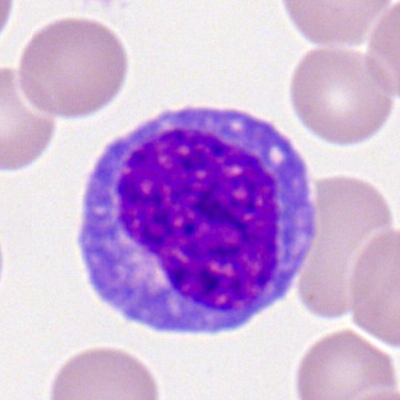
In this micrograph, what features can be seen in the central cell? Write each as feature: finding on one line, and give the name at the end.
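Outline: roughly round
Nucleus: shallow indentation on the lower-left side
Cytoplasm: a few small clear spots near the upper-right edge
Granules: no coarse dark granules in the cytoplasm
Name: monocyte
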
